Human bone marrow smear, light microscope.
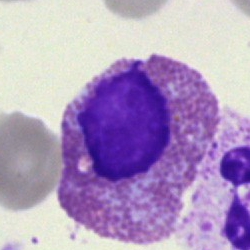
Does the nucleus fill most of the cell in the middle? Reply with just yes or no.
No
